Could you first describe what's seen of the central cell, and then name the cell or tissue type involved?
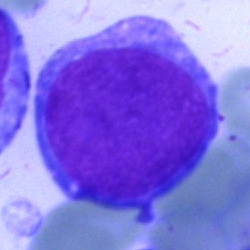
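Outline roughly round. Nucleus fills most of the cell; chromatin fine and evenly spread. Small knob-like projection sticking out from the bottom edge of the cell. Cell: blast.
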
